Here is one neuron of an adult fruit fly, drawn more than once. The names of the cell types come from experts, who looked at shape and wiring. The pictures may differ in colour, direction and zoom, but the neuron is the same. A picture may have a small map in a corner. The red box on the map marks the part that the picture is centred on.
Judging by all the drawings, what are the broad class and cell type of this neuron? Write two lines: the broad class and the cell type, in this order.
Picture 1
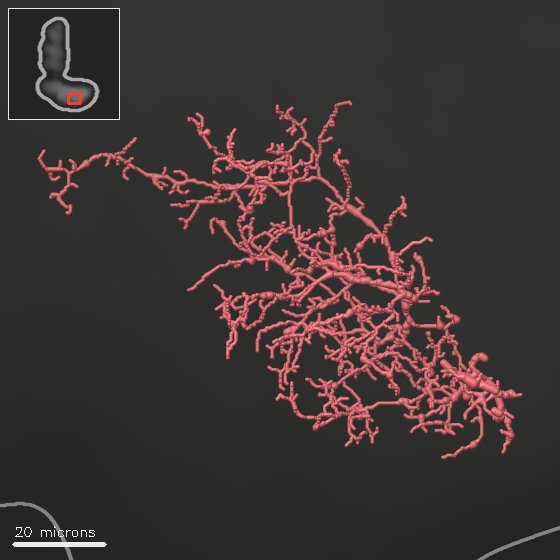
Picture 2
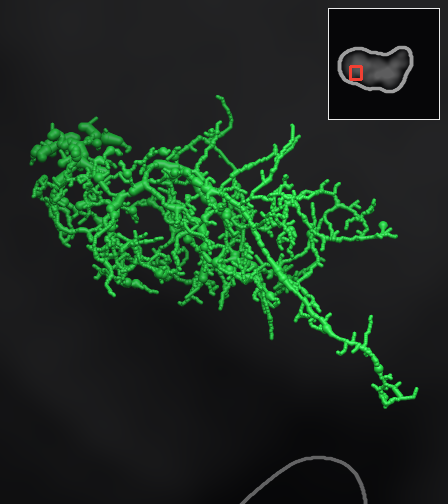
central-brain intrinsic neuron
AVLP349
